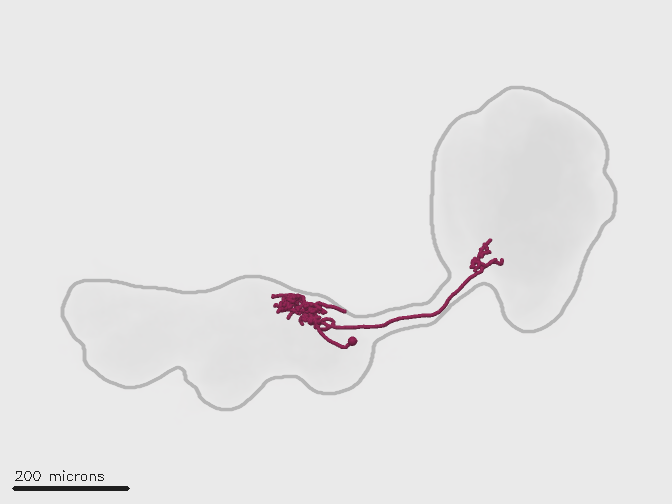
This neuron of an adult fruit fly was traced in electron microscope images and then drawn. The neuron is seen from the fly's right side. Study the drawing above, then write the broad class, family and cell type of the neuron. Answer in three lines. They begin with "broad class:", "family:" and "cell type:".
broad class: ascending neuron
family: hemilineage 07B
cell type: AN07B049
